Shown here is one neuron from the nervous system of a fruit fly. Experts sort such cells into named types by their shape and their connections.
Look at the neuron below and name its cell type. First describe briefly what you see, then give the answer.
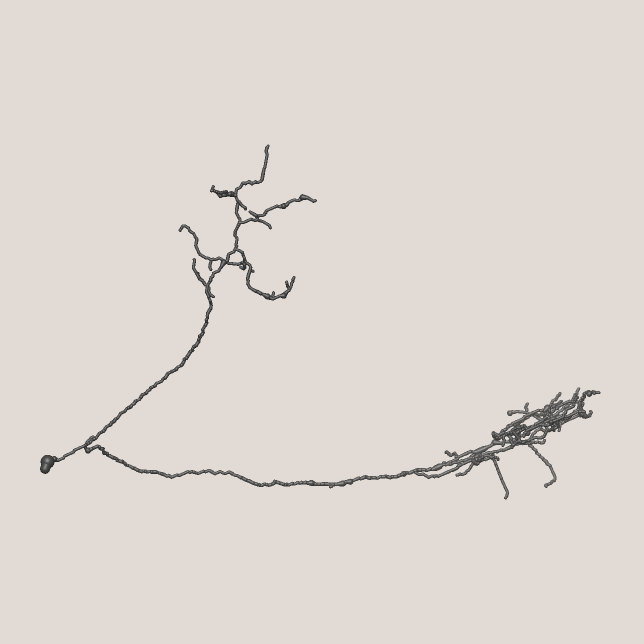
The cell body can be seen at the lower left of the picture. The picture shows dozens of branch ends. Its broad class is visual projection neuron. The cell type is MeVP14.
